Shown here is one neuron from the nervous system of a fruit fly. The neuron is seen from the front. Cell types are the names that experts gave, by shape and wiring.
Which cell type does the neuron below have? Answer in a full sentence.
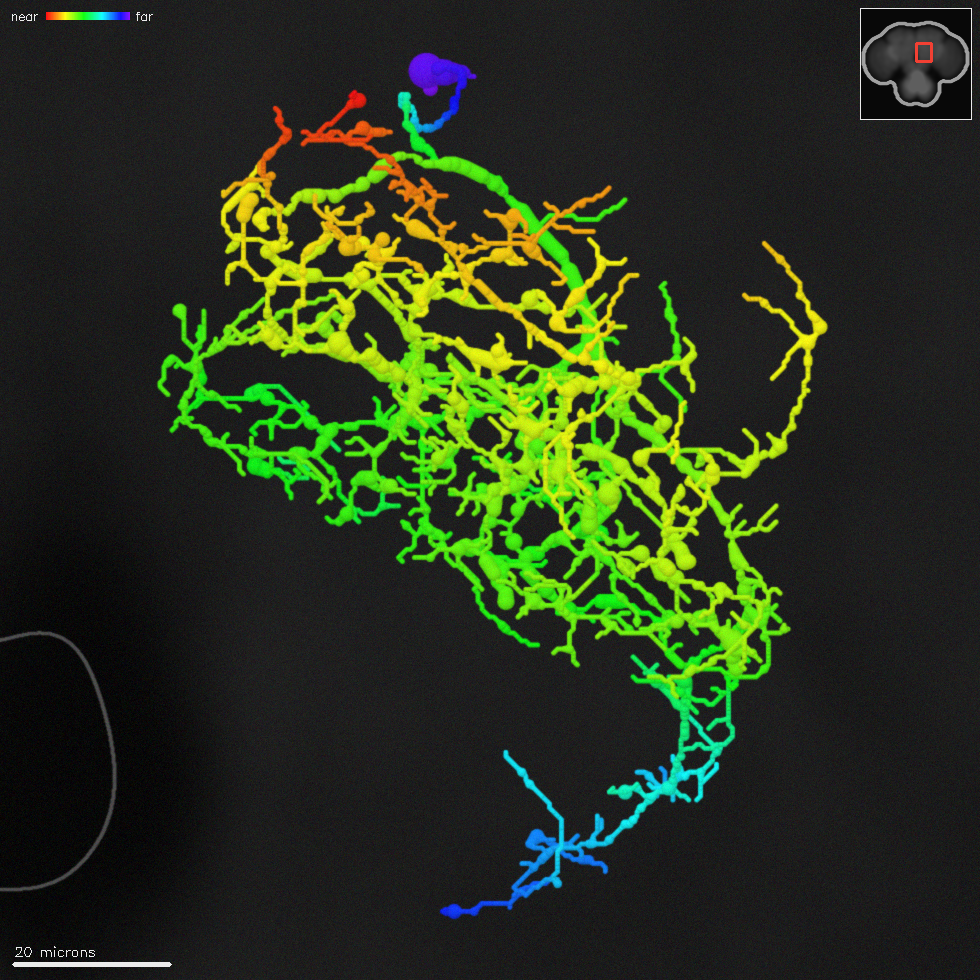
The cell type is LAL169.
